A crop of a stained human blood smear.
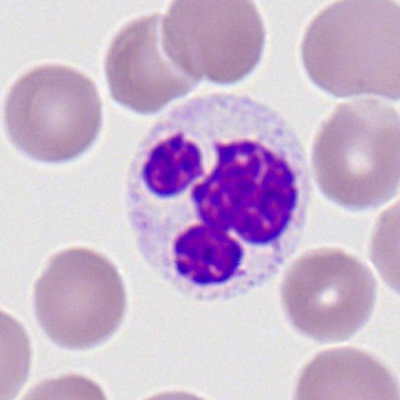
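Segmented neutrophil, central cell of a stained blood smear. Outline round, smooth. Nucleus in three separate-looking lobes; no nucleoli visible. Cytoplasm with fine, faint lilac granules.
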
